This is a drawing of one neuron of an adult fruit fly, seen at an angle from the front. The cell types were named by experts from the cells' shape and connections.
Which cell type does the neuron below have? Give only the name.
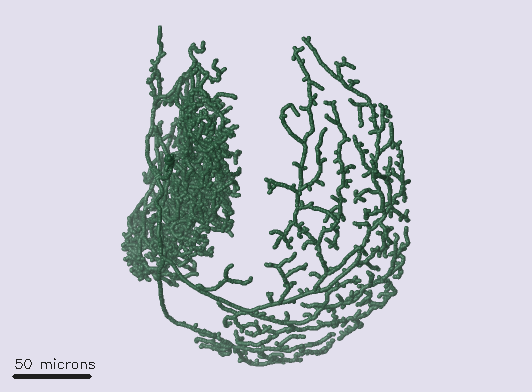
LT88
